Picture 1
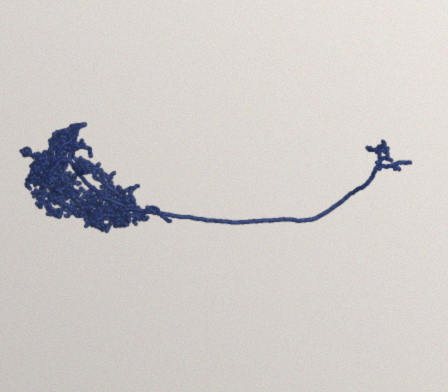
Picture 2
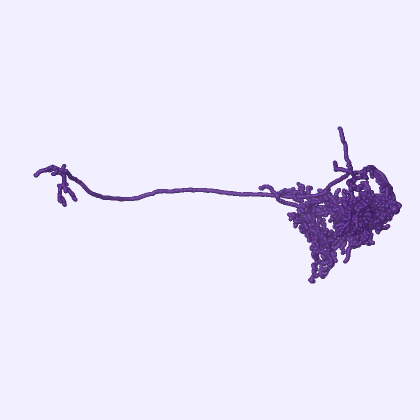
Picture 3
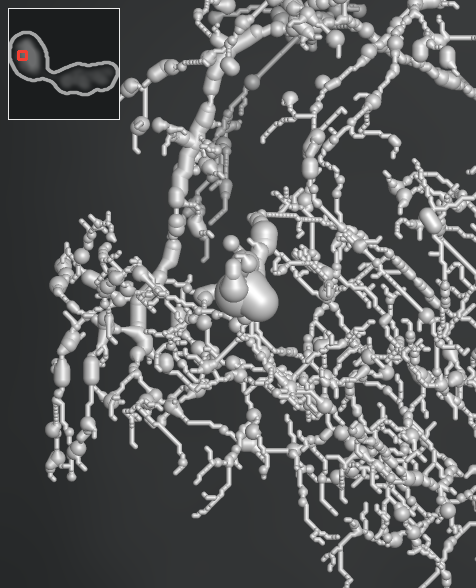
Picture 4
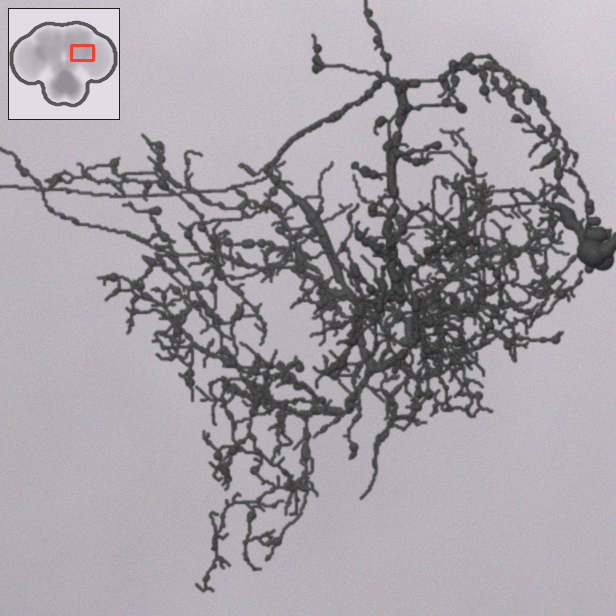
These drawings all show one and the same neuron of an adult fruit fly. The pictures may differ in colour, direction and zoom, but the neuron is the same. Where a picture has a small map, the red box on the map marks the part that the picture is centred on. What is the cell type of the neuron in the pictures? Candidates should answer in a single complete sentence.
So far as cell type goes, this neuron is AVLP430.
